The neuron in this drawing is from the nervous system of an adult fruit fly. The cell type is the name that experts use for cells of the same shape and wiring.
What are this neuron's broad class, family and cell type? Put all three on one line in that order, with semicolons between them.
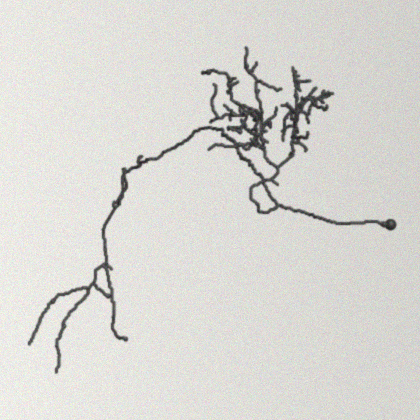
visual projection neuron; LoVP; LoVP2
